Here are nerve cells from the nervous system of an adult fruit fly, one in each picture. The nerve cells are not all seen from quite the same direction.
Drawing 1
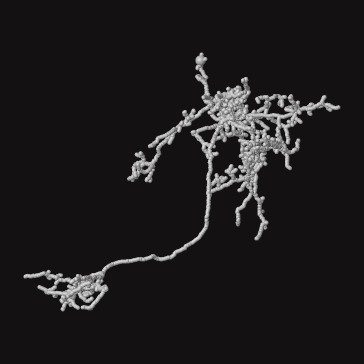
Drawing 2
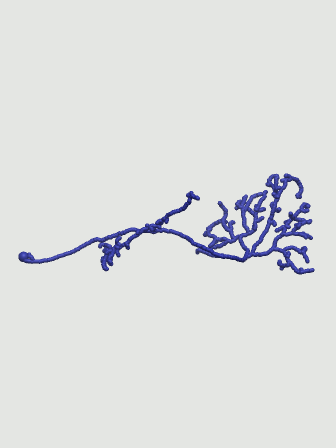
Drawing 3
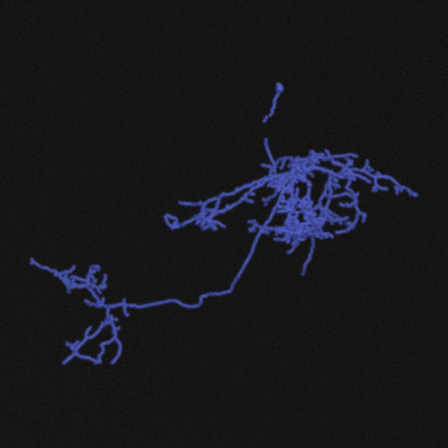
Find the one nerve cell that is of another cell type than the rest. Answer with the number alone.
2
